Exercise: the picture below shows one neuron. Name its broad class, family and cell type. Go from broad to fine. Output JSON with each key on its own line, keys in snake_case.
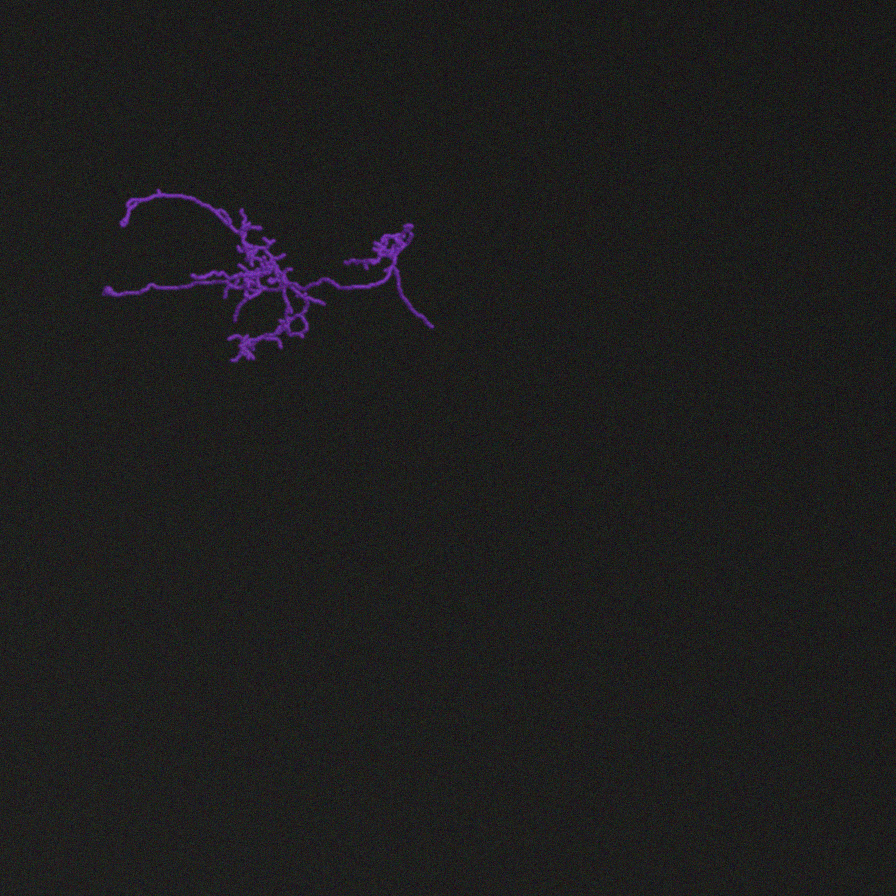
{
 "broad_class": "central-brain intrinsic neuron",
 "family": "hemilineage CLp2",
 "cell_type": "SMP279_a"
}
